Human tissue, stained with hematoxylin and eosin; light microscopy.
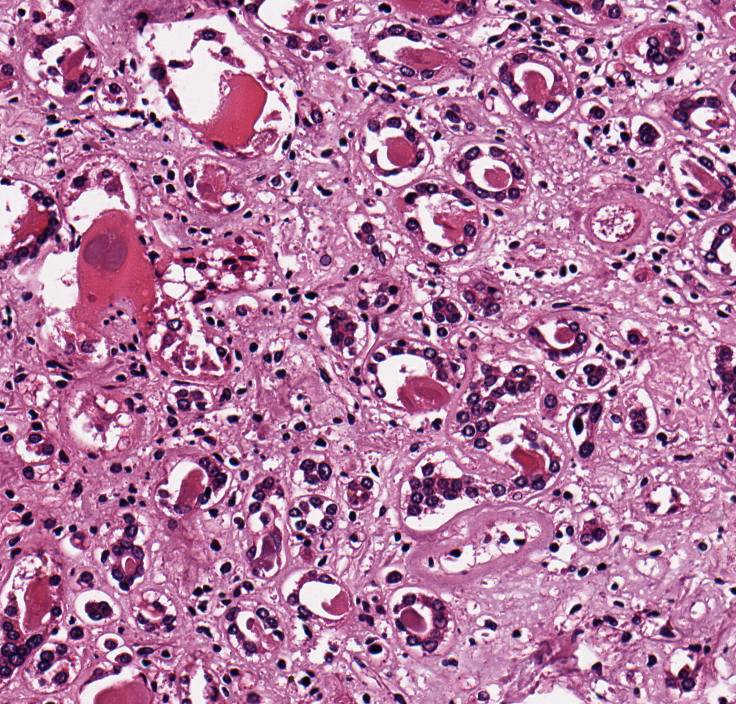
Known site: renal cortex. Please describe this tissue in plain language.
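So, many of the tubule lumina hold homogeneous pink hyaline casts. The largest of those casts sit in the most dilated tubules, up in the upper left. In many tubules, I notice a clear space between the cast and the lining cells. And between the tubules, the stroma looks pale pink and loose, with small dark nuclei scattered through it.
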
